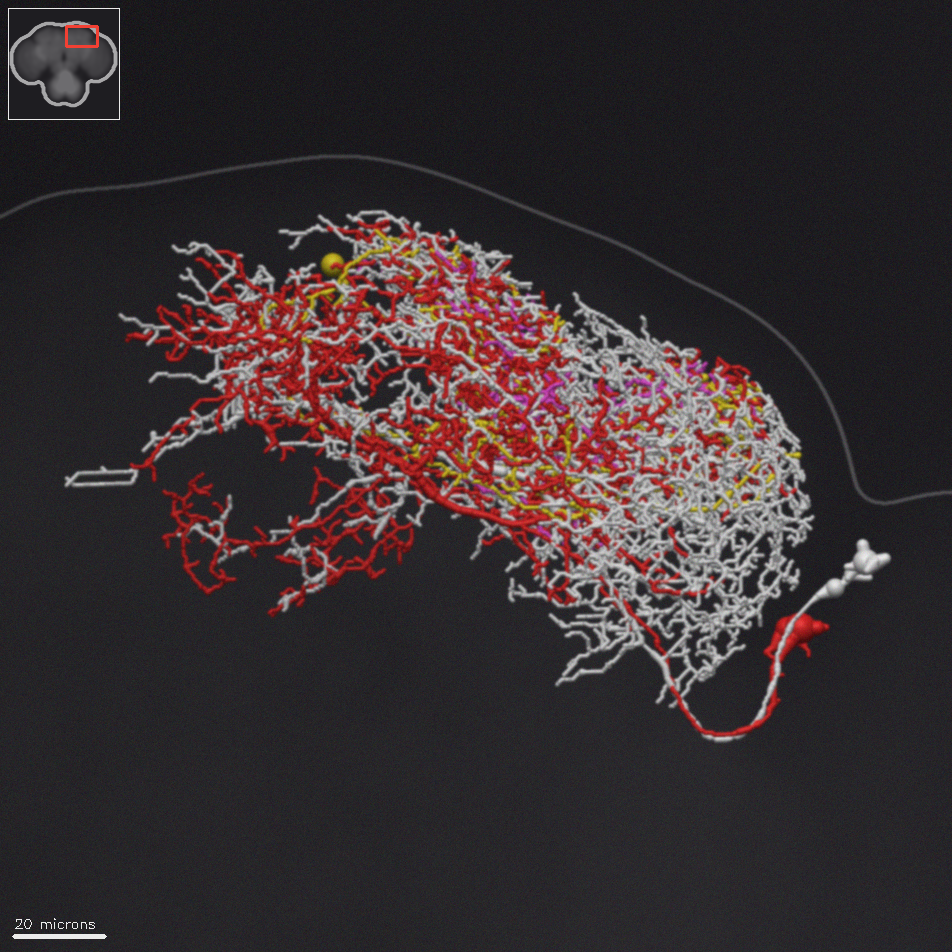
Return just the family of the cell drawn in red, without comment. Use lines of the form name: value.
family: LHCENT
